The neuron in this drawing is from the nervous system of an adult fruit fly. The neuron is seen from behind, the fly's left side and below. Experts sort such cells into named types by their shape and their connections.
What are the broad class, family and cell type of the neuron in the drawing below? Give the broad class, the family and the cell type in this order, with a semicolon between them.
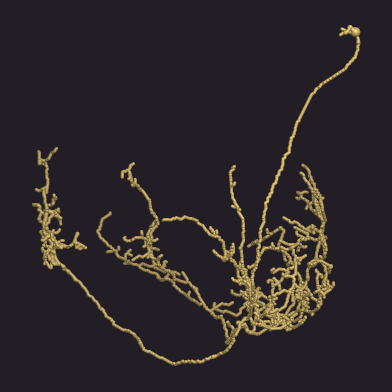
central-brain intrinsic neuron; hemilineage VLPp1; CB3863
